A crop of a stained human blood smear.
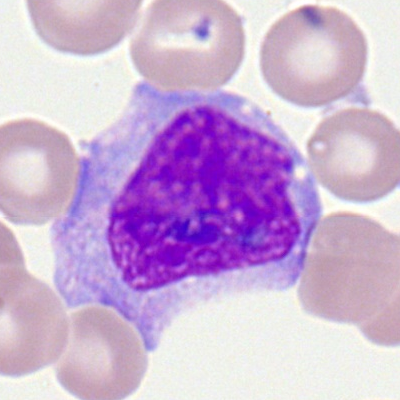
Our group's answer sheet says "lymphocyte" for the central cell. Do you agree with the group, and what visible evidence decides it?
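Not a lymphocyte; the central cell is a monocyte. Deciding feature: fine, faint pinkish granules in the cytoplasm.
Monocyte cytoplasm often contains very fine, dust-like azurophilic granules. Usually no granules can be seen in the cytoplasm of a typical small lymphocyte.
The granules therefore count for monocyte and against lymphocyte. Further, as seen: outline irregular and angular rather than round. Nucleus a single irregular mass, roughly triangular, not divided into separate lobes. Purple chromatin mottled with many small paler spots. Red cells lie against the cell's edge on several sides.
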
